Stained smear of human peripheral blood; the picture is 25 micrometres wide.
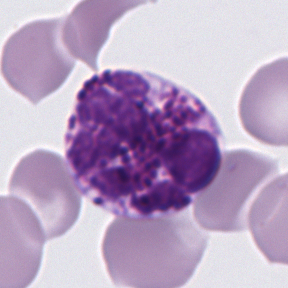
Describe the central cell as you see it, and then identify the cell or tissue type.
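This cell carries coarse, round granules, dark purple to violet-black, rather than fine dust. They lie over the nucleus as well as over the cytoplasm. Between the granules, the cytoplasm is pale pinkish-lilac. The cell measures about 14 micrometres across. It is a basophil.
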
